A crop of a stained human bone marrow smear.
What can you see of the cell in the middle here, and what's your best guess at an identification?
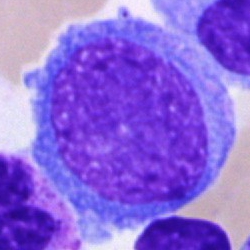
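Start at the edge: the surface is uneven, with small knobbly blebs. The nucleus fills most of the cell, leaving a narrow cytoplasm rim. Its chromatin is finely stippled with many small pale spots. The cytoplasm is blue. This cell is a blast.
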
